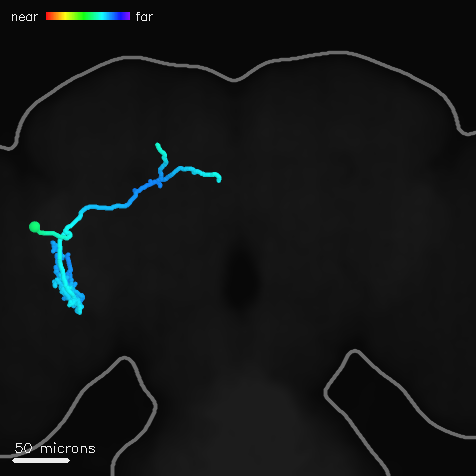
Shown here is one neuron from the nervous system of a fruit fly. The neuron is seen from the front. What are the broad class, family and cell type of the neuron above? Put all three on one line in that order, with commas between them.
visual projection neuron, LC, LC34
